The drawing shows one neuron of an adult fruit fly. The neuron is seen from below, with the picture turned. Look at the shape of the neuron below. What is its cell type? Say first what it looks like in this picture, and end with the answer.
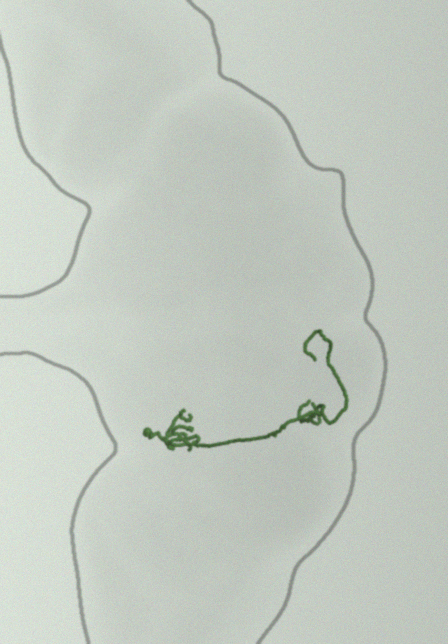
It is in the brain and does not reach the nerve cord. As drawn here it is wider than it is tall. Its broad class is central-brain intrinsic neuron. The cell type is KCab-s.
